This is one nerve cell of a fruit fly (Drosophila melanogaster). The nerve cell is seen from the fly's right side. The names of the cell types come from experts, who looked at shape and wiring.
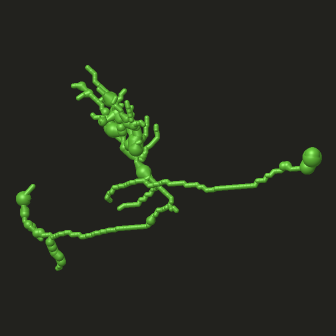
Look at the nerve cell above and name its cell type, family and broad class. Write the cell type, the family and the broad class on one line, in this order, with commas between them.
T5d, T, optic-lobe intrinsic neuron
